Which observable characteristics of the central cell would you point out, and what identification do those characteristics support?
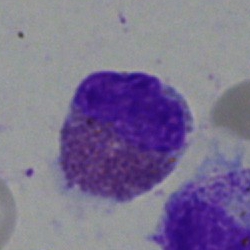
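Chromatin: dark purple. Cytoplasm: a wide purplish zone in the lower half of the cell. Granules: some carry a reddish-brown tinge. Name: eosinophil.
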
